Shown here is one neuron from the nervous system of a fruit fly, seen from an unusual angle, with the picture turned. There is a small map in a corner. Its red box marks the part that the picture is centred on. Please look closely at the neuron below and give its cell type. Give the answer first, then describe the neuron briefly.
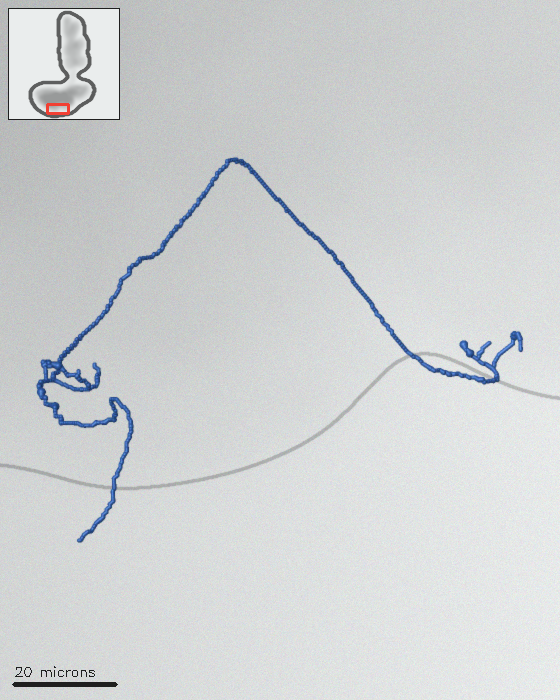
It is of cell type ORN_DA3. This is a sensory neuron entering the brain. No cell body is drawn. From left to right in the picture it spans about 95 microns. It has a dozen or fewer branch ends.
